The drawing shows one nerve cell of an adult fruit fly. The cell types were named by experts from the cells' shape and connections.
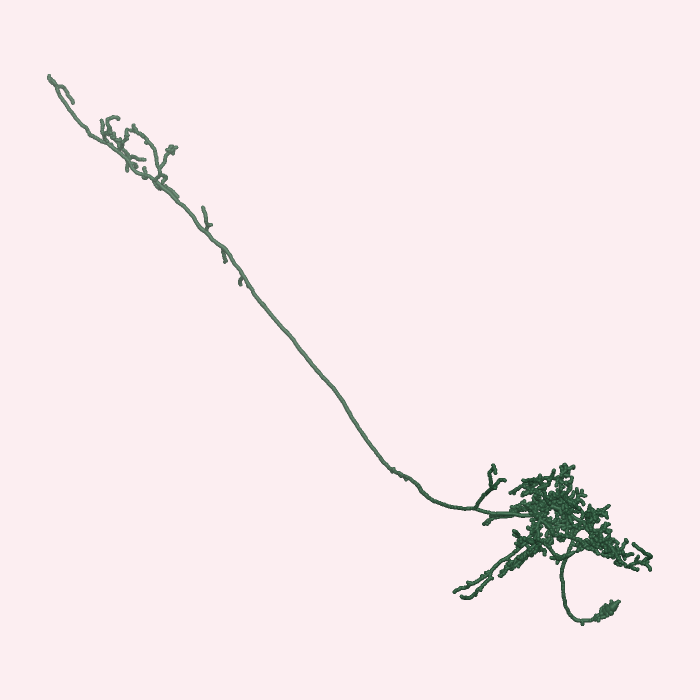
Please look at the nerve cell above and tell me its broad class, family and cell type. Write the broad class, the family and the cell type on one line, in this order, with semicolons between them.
descending neuron; hemilineage MD3; DNg99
